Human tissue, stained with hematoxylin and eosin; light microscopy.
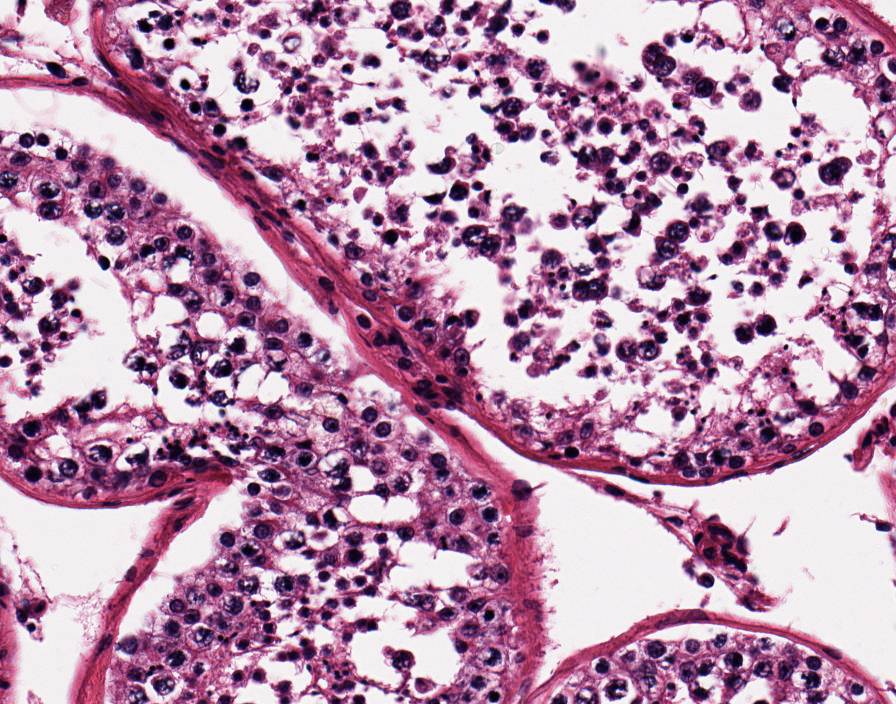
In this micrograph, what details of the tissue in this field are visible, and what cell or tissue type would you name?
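Tubules are present, each bounded by a thin pink fibrous layer with flattened, elongated nuclei. In the upper right tubule, many detached rounded cells lie loosely scattered in the centre. Tubule centres also show many irregular white empty spaces among the cells. The tissue is testis.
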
